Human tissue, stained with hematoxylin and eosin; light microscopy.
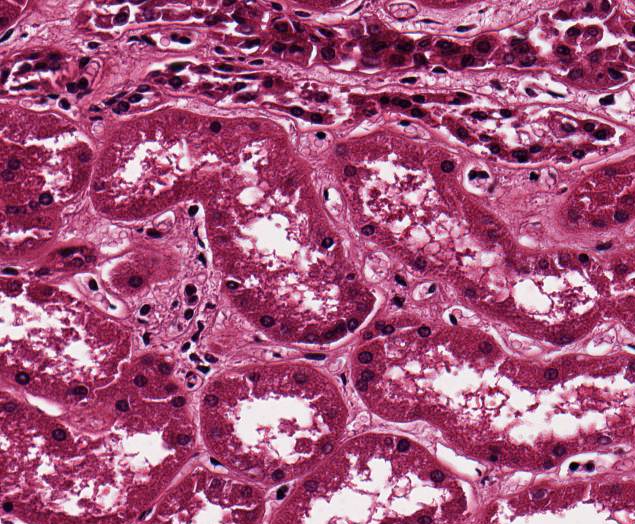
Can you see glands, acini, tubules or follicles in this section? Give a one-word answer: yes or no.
Yes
